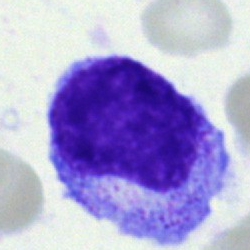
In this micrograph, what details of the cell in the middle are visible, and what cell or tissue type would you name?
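Outline oval, edge slightly irregular. Chromatin dense, dark purple. Cytoplasm dotted with many fine purple granules. No cytoplasmic vacuoles. Cell: myelocyte.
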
